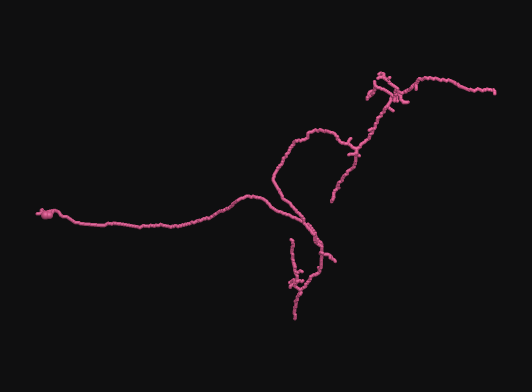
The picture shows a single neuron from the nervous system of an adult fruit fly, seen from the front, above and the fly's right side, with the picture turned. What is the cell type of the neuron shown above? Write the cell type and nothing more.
CB4143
